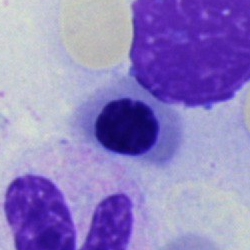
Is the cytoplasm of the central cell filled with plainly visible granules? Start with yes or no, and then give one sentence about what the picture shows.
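No. The cytoplasm shows no granules.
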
